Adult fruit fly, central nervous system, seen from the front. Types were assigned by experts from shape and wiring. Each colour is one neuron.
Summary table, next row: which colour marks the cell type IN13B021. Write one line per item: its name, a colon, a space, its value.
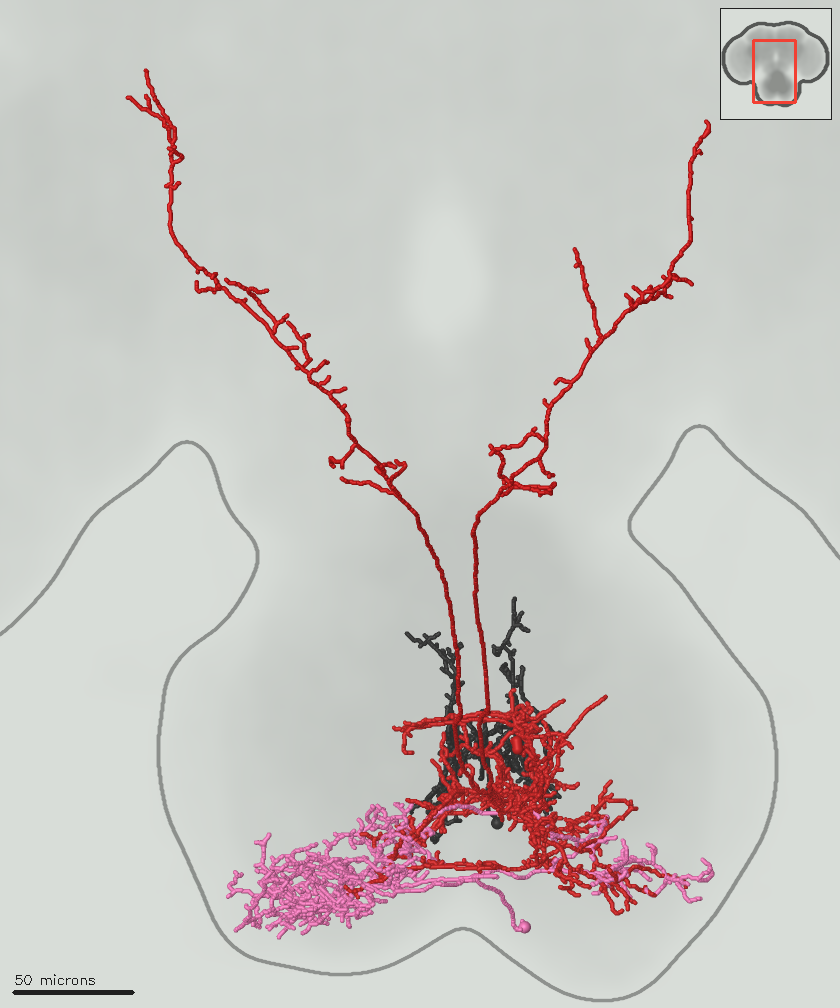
colour: pink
